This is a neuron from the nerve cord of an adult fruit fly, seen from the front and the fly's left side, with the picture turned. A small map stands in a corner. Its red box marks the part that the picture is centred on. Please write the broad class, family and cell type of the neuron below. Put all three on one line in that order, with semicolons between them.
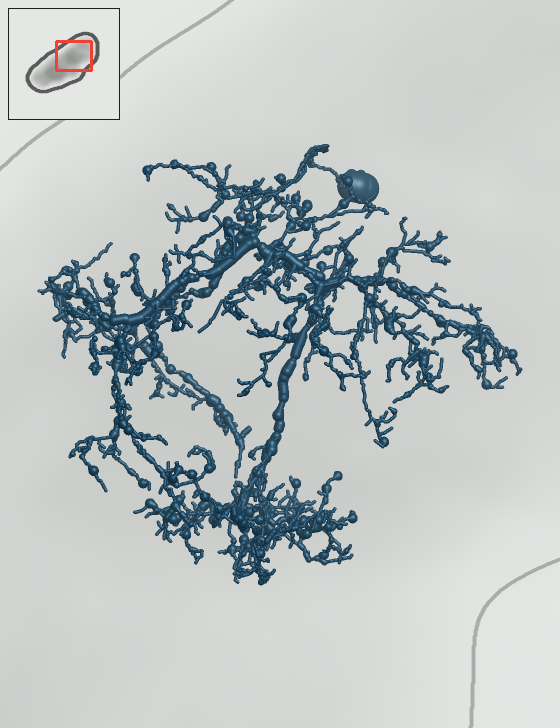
nerve-cord intrinsic neuron; hemilineage 16B; IN16B053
